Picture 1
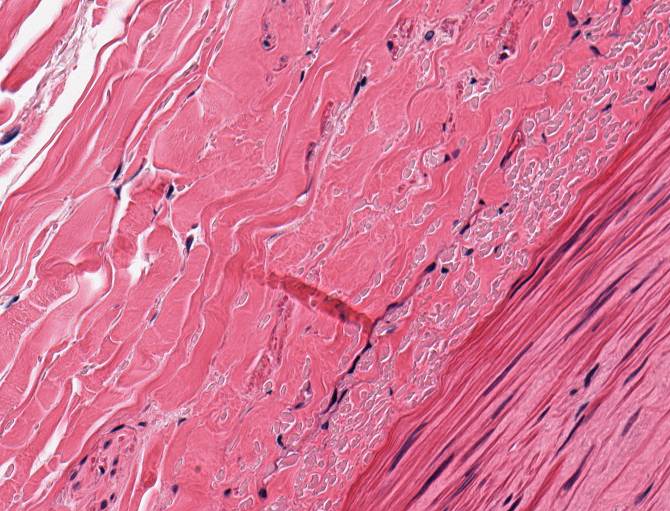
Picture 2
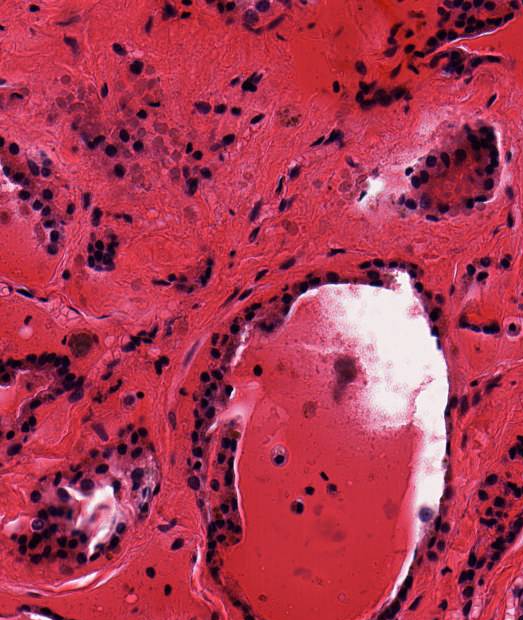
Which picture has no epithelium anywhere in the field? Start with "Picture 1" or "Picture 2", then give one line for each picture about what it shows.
Picture 1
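What picture 1 shows: No epithelium is present anywhere in the field.
What picture 2 shows: Smaller clusters of epithelial cells with crowded dark round nuclei lie at the left and upper parts of the field.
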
